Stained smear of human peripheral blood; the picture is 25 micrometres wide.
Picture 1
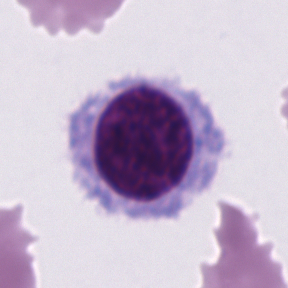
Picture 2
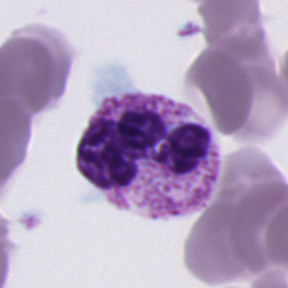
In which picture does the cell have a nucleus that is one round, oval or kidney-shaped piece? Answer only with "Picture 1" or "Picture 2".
Picture 1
